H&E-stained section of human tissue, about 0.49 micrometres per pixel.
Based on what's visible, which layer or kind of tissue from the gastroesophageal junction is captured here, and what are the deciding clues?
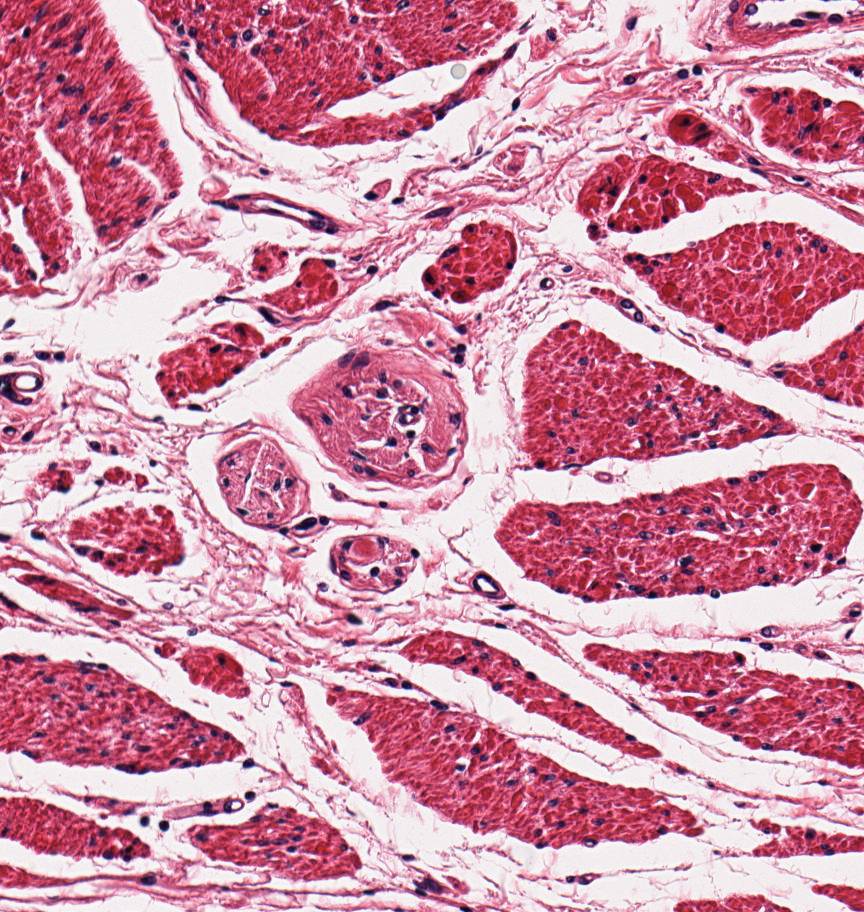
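The field shows smooth muscle. It lies as many separate bundles within loose, pale connective tissue whose scattered nuclei are spindle-shaped. Many bundles are cut transversely and some obliquely.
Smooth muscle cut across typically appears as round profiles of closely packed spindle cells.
Here the cells have deeply eosinophilic cytoplasm and small, centrally placed nuclei.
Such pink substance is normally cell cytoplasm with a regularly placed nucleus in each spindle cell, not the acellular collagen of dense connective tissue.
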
